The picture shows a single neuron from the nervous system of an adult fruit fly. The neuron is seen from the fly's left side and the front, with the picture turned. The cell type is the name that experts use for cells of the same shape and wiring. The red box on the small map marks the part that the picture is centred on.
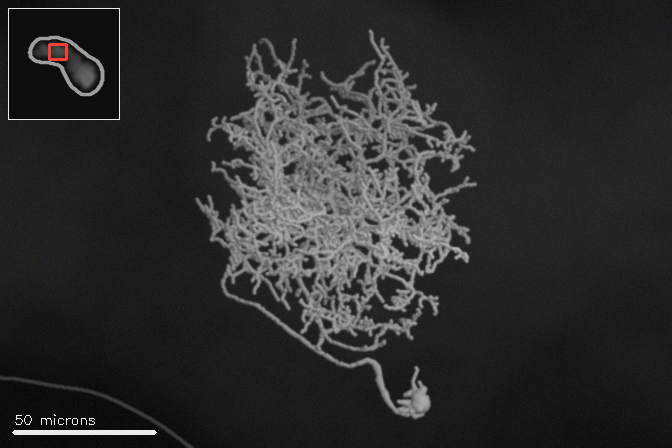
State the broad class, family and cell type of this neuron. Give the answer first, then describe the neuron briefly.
This is a nerve-cord intrinsic neuron. Its family is hemilineage 19A. It is of cell type IN19A005. By the scale bar it is about 140 microns tall in this view. The picture shows more than a hundred branch ends.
